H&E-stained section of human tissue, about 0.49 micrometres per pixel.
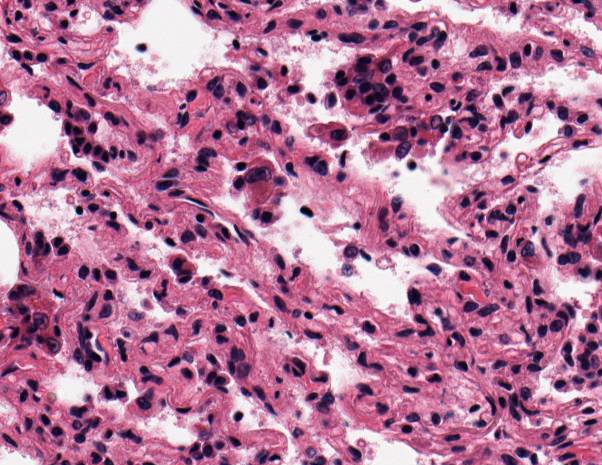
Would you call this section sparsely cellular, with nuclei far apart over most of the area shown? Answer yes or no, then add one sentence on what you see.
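No. The field is a densely cellular fibrous tissue broken up by irregular white spaces scattered throughout.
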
